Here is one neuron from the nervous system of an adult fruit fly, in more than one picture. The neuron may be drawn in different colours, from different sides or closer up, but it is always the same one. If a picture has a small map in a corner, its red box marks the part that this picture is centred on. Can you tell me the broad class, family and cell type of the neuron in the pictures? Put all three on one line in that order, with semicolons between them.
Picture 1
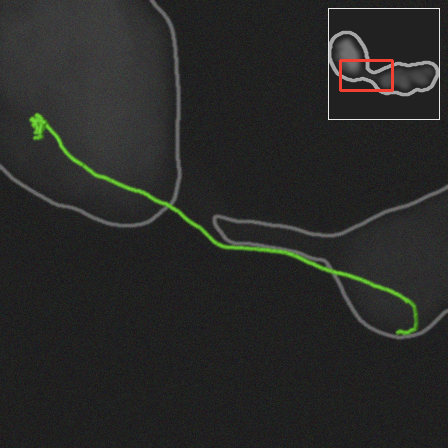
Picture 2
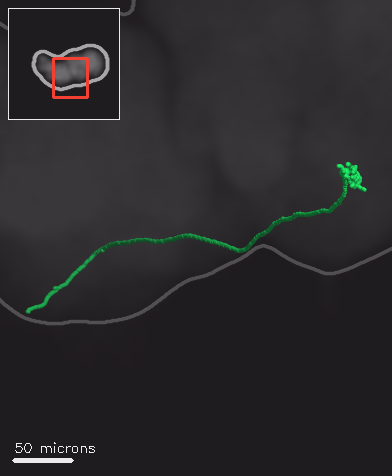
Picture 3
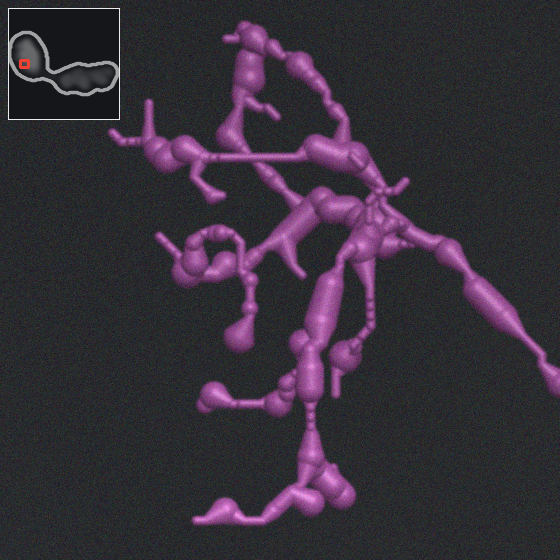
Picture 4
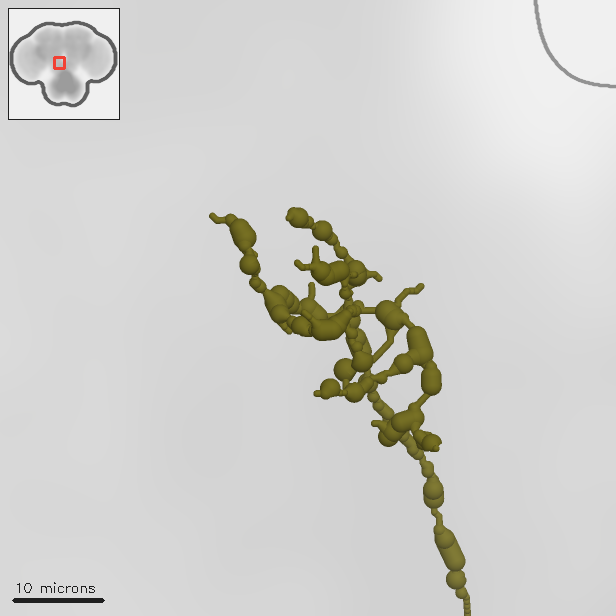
sensory neuron ascending to the brain; class gustatory; LgAG5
